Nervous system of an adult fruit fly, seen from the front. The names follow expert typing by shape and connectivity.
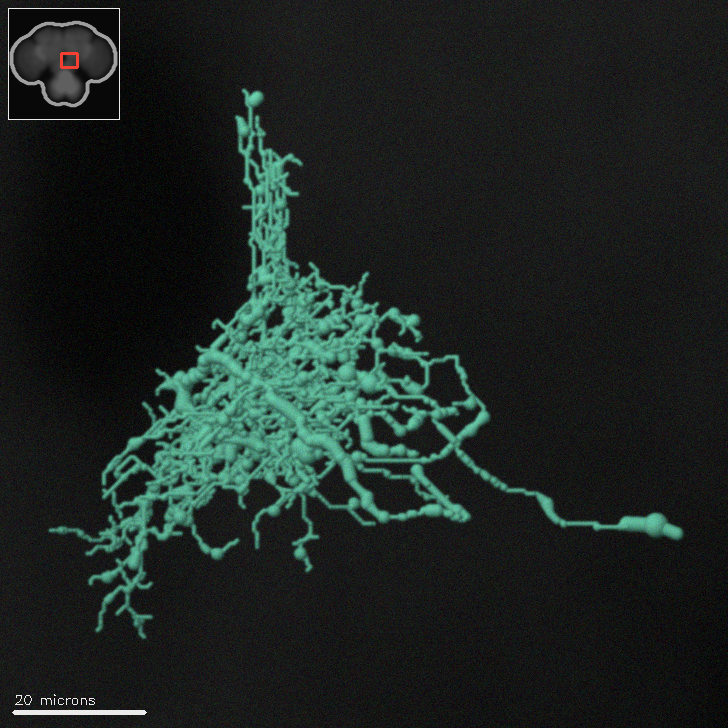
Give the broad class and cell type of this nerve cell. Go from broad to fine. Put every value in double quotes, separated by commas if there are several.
"central-brain intrinsic neuron", "PRW052"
